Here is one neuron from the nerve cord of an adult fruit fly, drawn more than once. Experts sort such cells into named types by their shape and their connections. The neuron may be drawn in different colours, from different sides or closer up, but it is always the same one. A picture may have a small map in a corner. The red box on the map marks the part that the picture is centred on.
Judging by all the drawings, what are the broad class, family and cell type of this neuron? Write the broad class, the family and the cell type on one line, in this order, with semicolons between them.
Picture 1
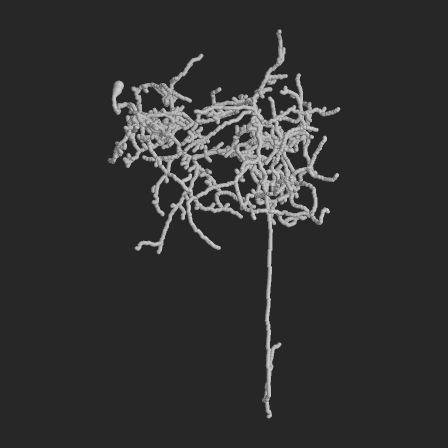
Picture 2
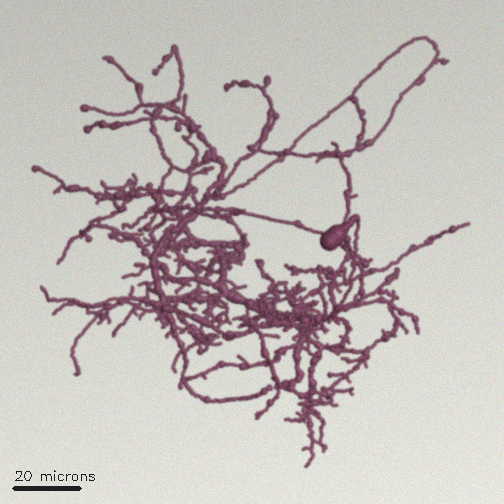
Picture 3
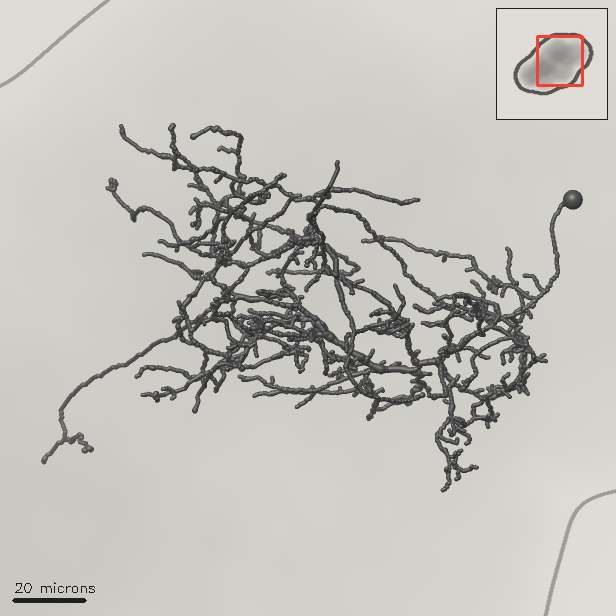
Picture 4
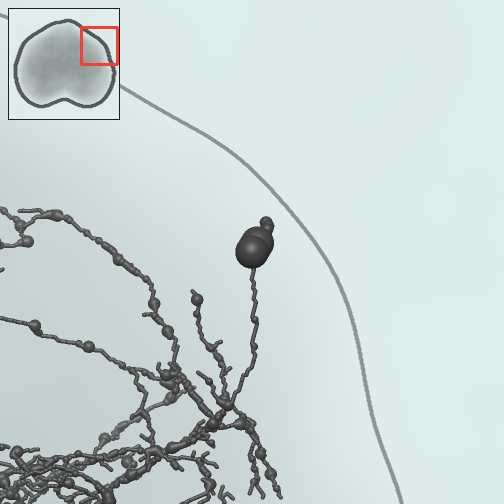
nerve-cord intrinsic neuron; hemilineage 17A; IN17A032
